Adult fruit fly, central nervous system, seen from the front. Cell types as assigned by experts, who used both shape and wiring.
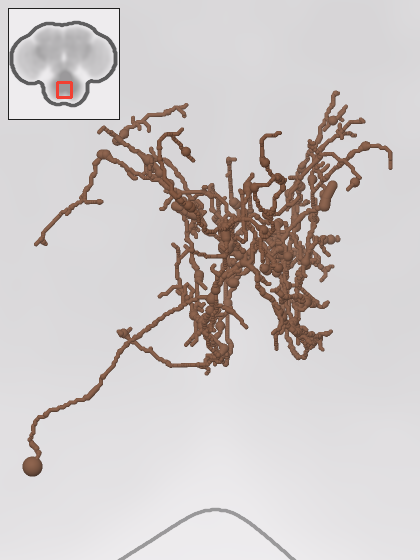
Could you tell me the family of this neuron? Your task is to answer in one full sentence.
For this neuron, the family is hemilineage 05B.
